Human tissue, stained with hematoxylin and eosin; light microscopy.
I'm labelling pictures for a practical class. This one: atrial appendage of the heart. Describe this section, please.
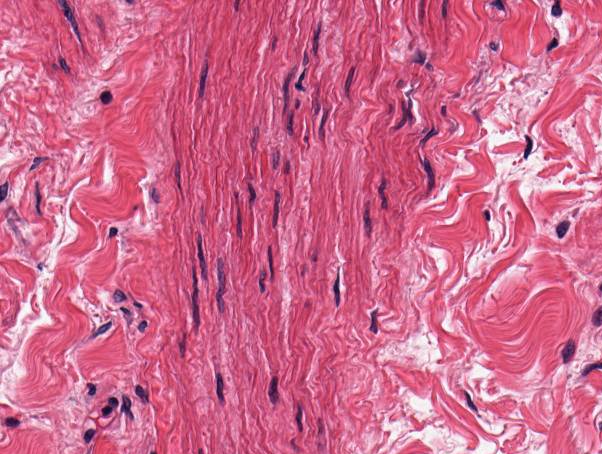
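A vertical band of closely packed parallel fibres runs down the centre, flanked by irregularly arranged fibre bundles. Its fibres are pink and finely wavy along their length, with many dark, elongated spindle-shaped nuclei lying parallel to them. On both sides the pink bundles are thick and wavy, running in many directions, some curling into swirls.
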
